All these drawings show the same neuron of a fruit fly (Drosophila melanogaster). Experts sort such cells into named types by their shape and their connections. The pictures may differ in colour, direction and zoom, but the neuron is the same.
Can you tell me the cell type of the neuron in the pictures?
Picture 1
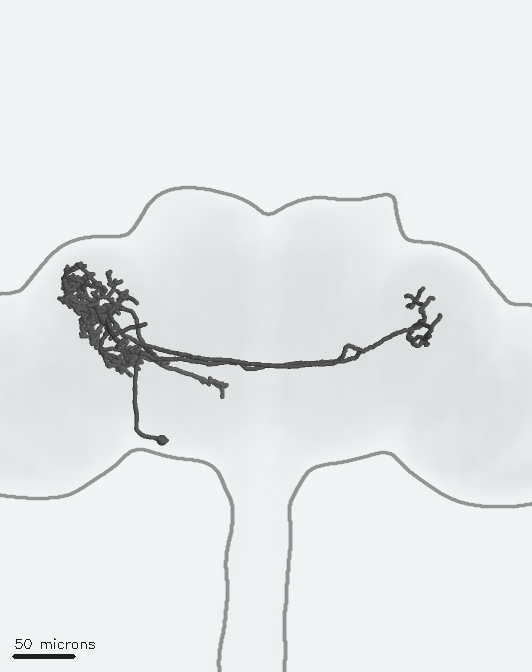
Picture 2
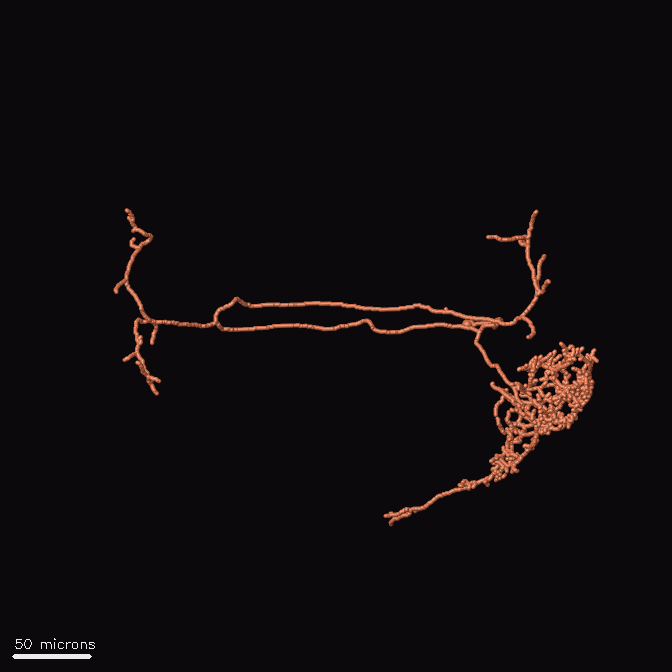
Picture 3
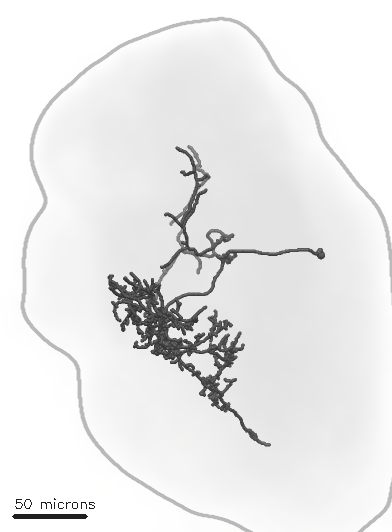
CB0440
